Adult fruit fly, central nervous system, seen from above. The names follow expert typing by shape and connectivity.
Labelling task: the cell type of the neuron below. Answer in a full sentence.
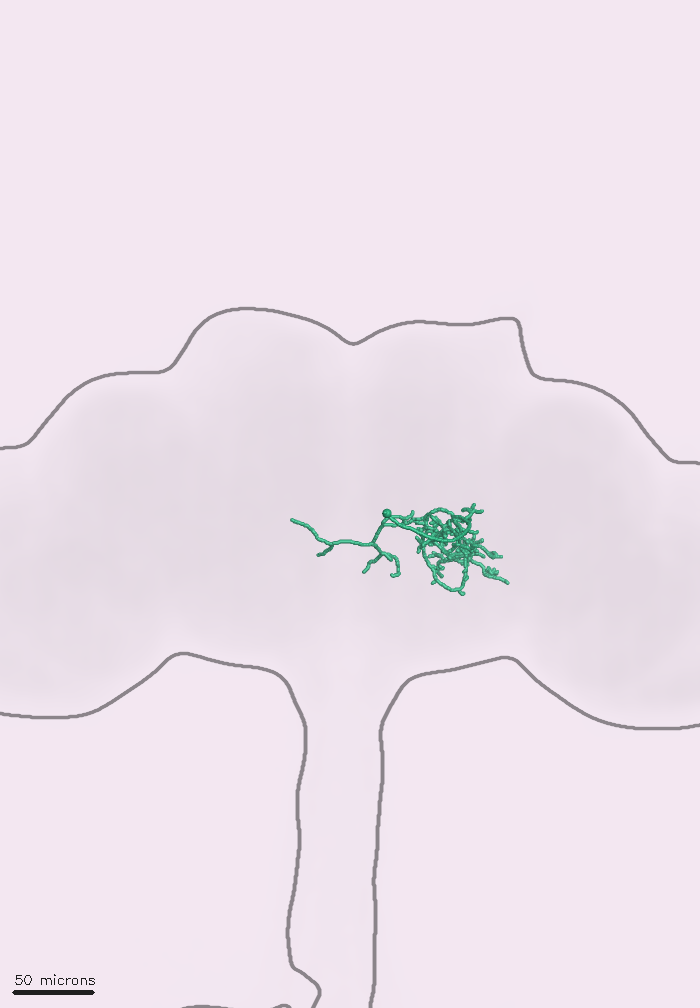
The cell type is CB1636.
